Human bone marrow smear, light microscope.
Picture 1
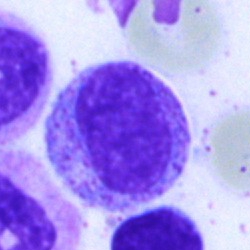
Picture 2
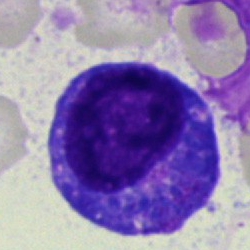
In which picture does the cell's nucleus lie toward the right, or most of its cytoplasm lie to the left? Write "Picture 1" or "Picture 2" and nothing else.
Picture 1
